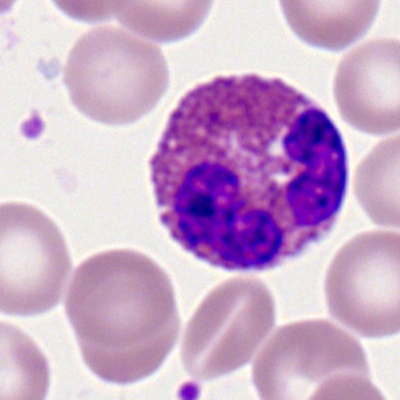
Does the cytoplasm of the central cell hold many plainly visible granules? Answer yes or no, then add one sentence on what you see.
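Yes. The cytoplasm is densely filled with reddish-purple granules.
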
